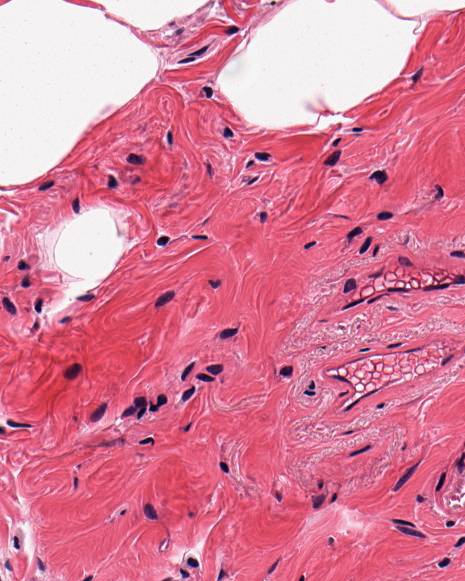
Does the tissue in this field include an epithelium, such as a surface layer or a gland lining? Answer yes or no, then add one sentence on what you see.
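No. No epithelium is present anywhere in the field.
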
